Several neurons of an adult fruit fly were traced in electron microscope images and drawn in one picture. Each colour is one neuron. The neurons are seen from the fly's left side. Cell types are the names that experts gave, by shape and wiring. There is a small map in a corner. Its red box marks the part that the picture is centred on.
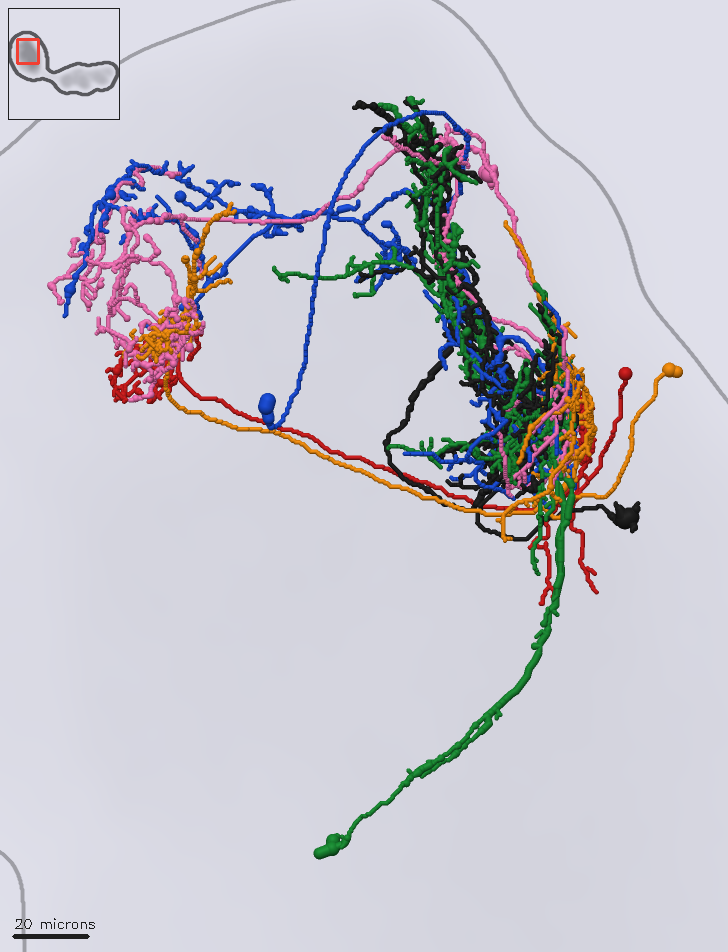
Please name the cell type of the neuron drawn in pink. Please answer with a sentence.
The cell type is AOTU047.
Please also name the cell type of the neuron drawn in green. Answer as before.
The cell type is PLP069.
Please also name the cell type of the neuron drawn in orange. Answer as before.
The cell type is AOTU056.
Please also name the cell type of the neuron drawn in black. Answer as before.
The cell type is PLP197.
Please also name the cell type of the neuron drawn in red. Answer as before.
The cell type is AOTU058.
